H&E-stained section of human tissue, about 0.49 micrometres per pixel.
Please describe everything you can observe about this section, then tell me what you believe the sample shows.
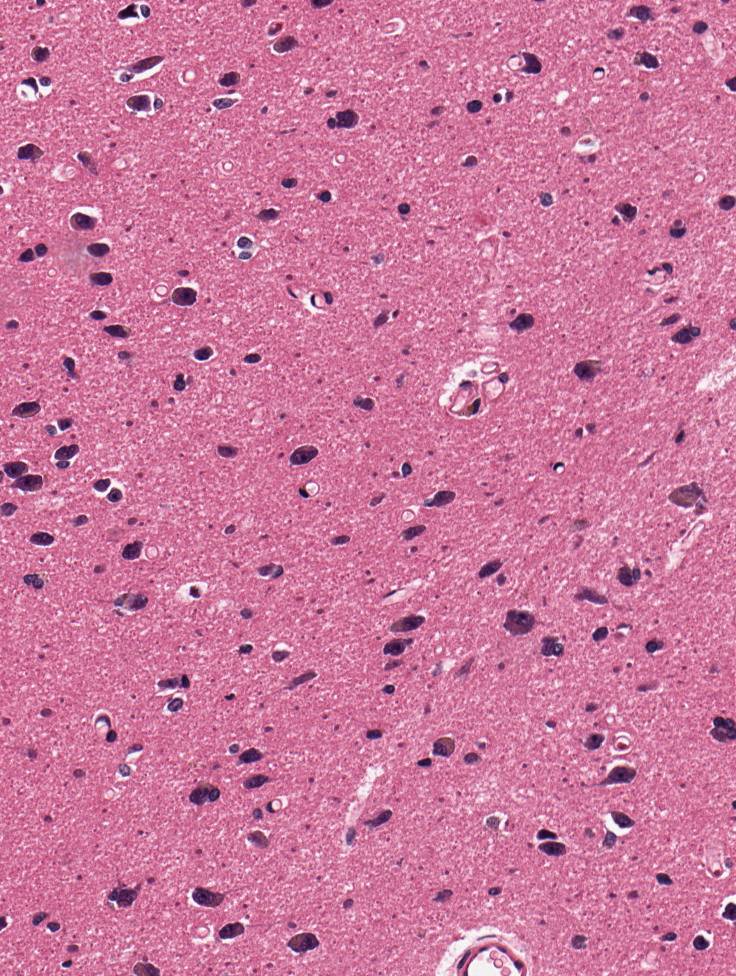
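So it's uniform pink, finely granular neuropil throughout, with no epithelium, glands, fat cells or muscle fibres. Nuclei are spread fairly evenly rather than clustered, mostly dark purple, angular or oval, with little cytoplasm visible. That's cerebral cortex.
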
